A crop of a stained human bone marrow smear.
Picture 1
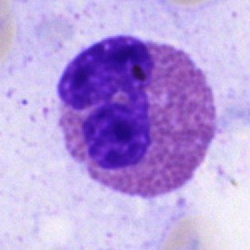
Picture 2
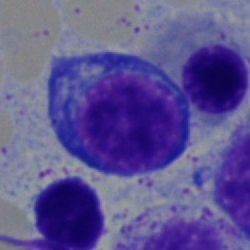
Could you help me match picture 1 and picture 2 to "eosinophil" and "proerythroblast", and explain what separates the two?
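Quick one: the eosinophil is in picture 1, the proerythroblast in picture 2. Look at the chromatin first: dense dark purple in the eosinophil, with no nucleoli showing, but finely stippled rather than coarsely clumped in the proerythroblast. The nuclei sit in different places too, toward the left side in the eosinophil and off-centre toward the lower right in the proerythroblast. In the proerythroblast the cytoplasm is deep blue with no distinct granules, and there's a paler zone beside the nucleus on its upper-left side. And the eosinophil stands on its own, with no other cell touching it.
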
